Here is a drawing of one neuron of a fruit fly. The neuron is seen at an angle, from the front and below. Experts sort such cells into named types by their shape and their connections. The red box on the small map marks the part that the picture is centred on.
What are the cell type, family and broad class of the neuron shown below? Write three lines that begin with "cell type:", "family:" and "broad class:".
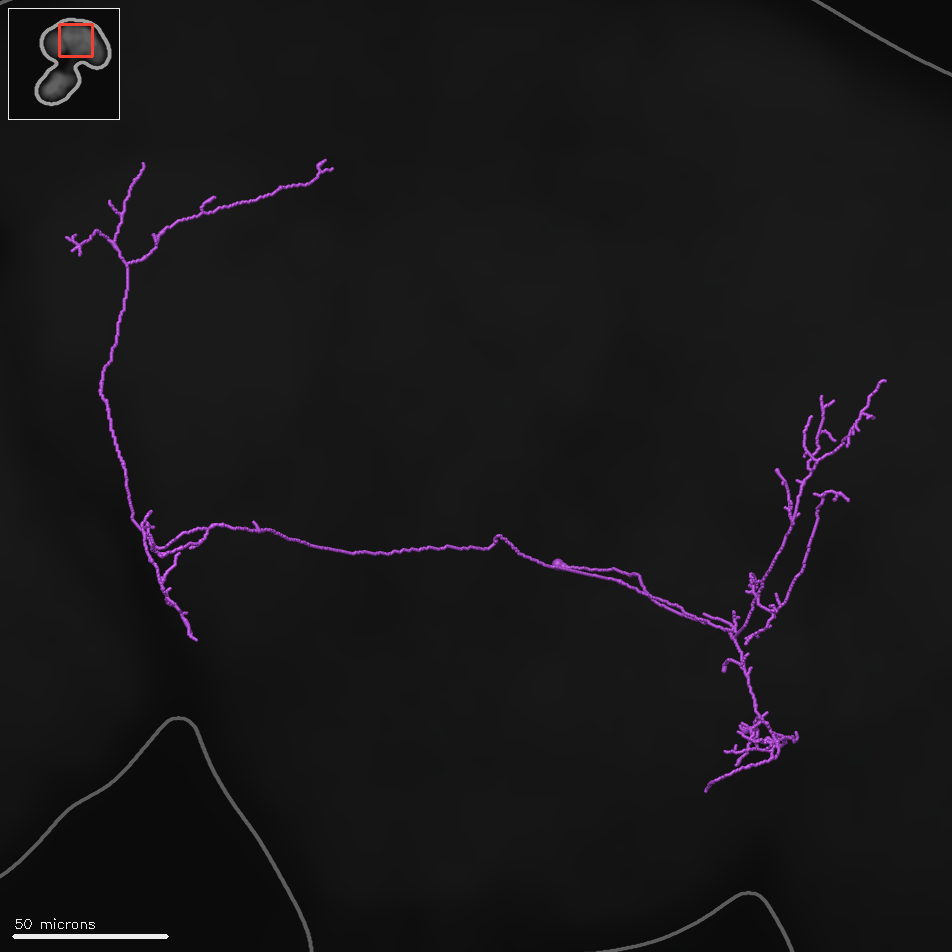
cell type: CB3204
family: hemilineage DM6_ventral
broad class: central-brain intrinsic neuron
